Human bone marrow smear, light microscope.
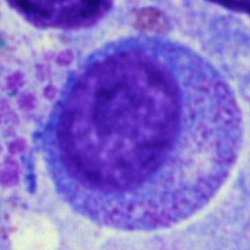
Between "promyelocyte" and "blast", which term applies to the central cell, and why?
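Promyelocyte, not blast. Deciding feature: cytoplasmic granules, many, fine, reddish-purple.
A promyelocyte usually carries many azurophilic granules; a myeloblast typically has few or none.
Also seen: nucleus off-centre, toward the left side; chromatin finely granular rather than coarsely clumped; cytoplasm blue.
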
